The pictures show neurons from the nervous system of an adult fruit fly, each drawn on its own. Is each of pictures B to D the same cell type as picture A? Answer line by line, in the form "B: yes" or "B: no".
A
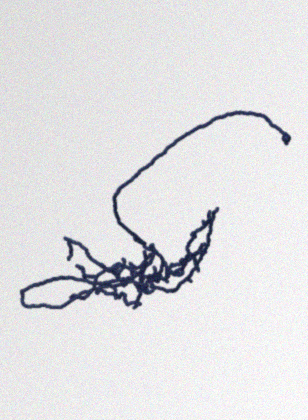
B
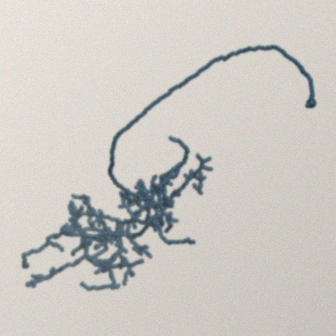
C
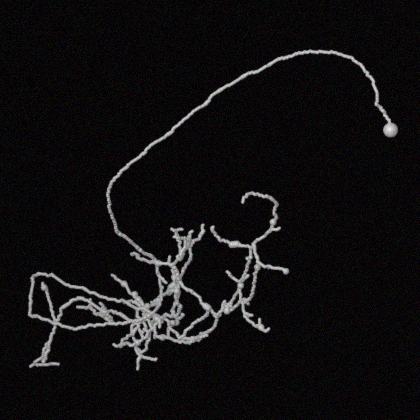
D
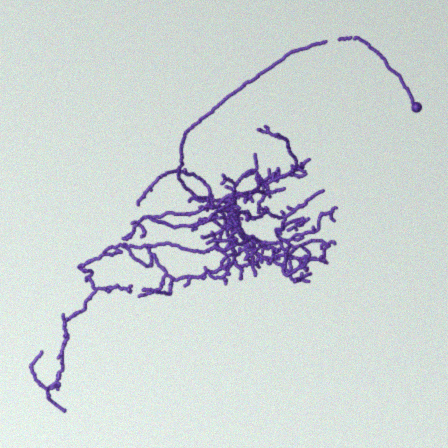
B: yes
C: yes
D: no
